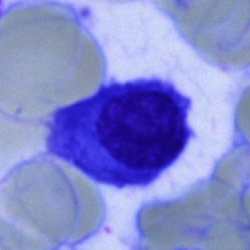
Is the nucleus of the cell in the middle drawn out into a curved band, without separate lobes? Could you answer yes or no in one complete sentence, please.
No, in this cell the nucleus forms a single compact round or oval shape.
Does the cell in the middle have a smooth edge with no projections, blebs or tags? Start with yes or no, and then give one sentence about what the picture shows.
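No. The cell outline is irregular with a slightly ragged edge.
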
